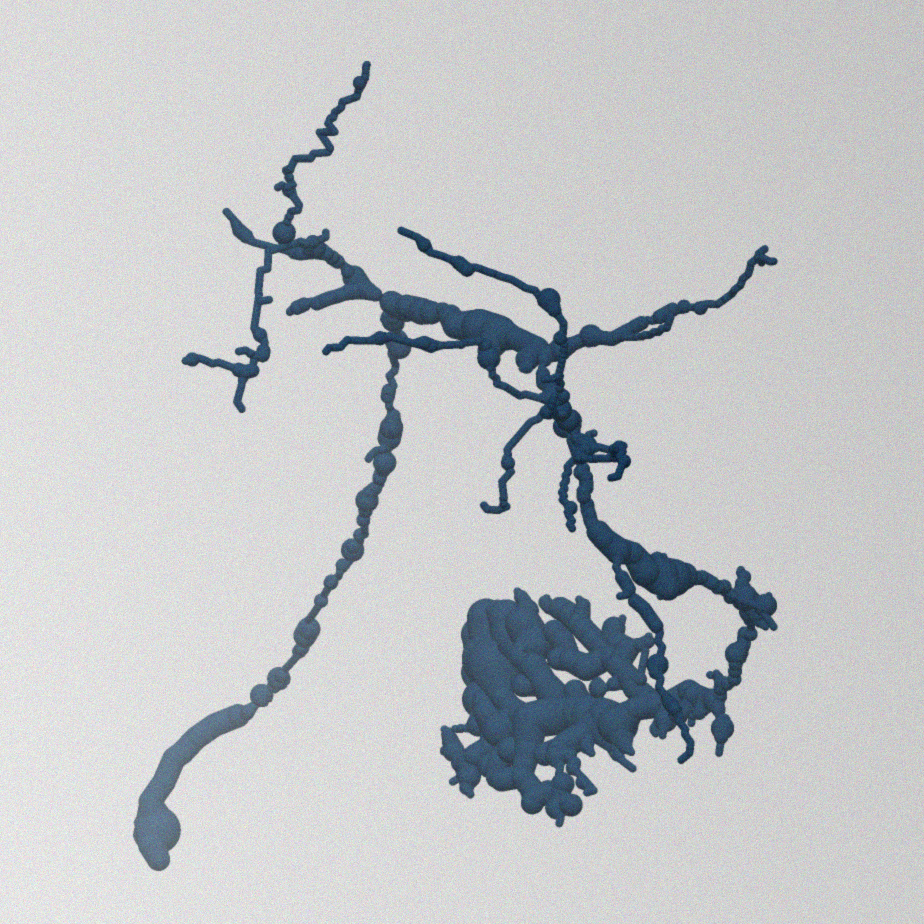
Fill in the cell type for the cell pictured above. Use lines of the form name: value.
cell type: Acc. tr flexor MN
